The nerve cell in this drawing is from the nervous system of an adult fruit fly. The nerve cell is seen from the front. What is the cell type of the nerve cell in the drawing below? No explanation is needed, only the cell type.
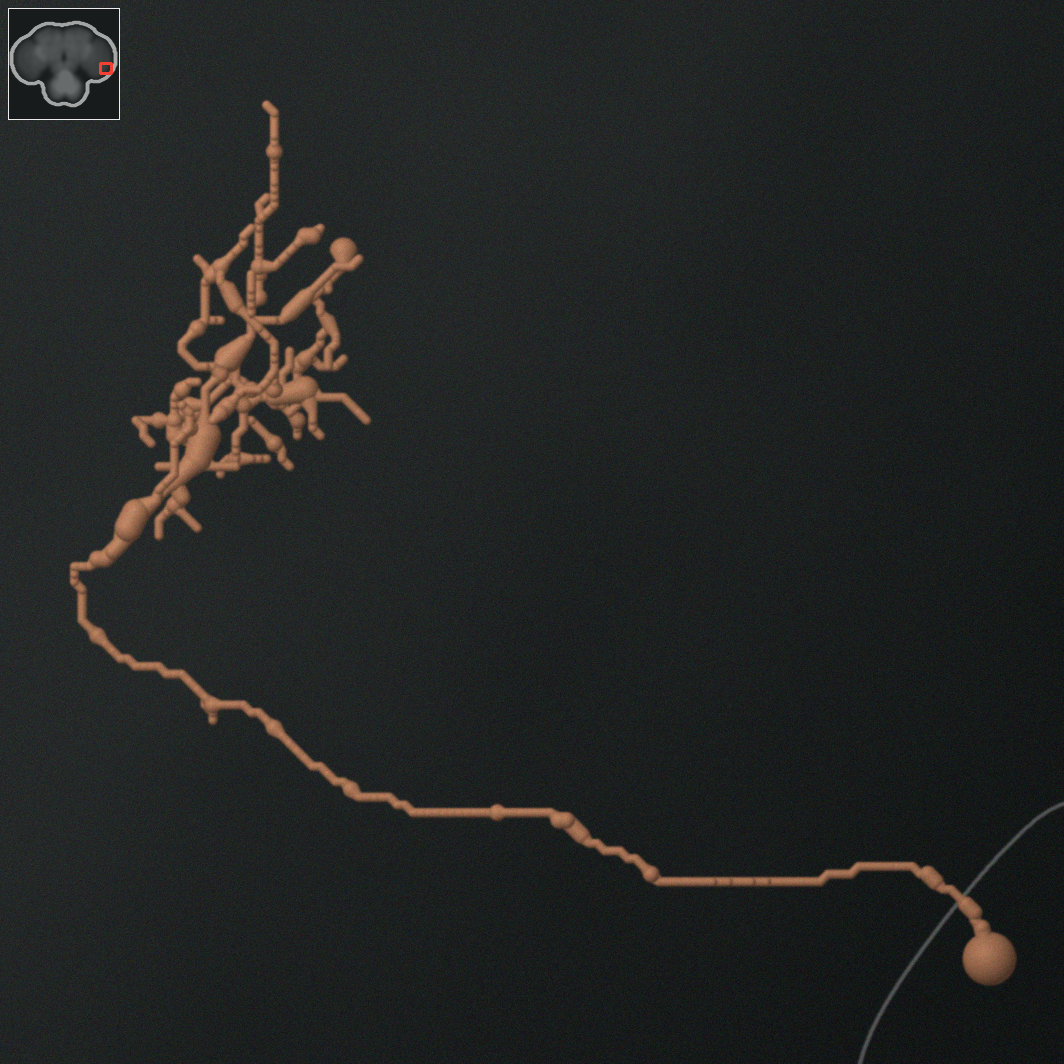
Cm1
